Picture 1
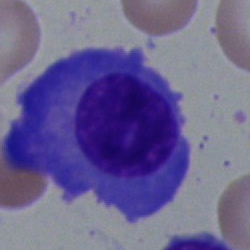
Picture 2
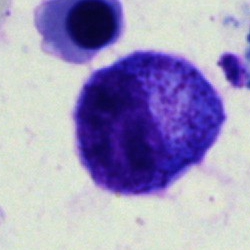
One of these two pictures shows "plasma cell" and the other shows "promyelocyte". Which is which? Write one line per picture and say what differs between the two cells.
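In picture 1 we see a plasma cell: No distinct granules are visible in the cytoplasm.
In picture 2 we see a promyelocyte: Numerous dark purple granules are spread across the whole cell.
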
